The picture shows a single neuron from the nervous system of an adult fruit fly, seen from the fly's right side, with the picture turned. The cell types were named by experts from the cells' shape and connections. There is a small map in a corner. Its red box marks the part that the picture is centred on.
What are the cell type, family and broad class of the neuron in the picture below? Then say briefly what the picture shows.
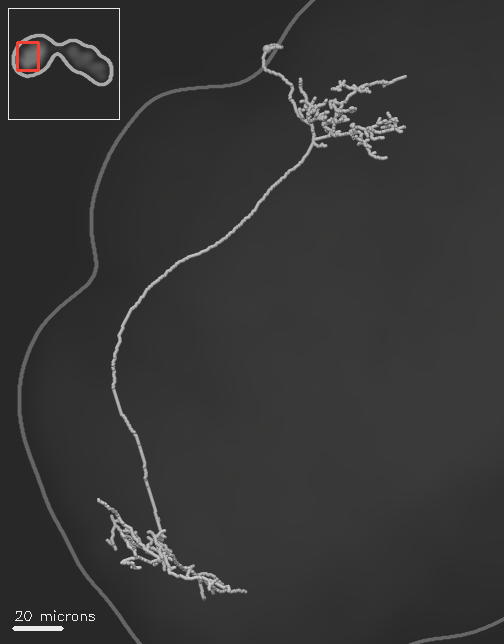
Its cell type is PRW010. Its family is hemilineage FLAa2. This is a central-brain intrinsic neuron. The cell body is at the top of the picture. From top to bottom in the picture it spans about 250 microns. The picture shows dozens of branch ends.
